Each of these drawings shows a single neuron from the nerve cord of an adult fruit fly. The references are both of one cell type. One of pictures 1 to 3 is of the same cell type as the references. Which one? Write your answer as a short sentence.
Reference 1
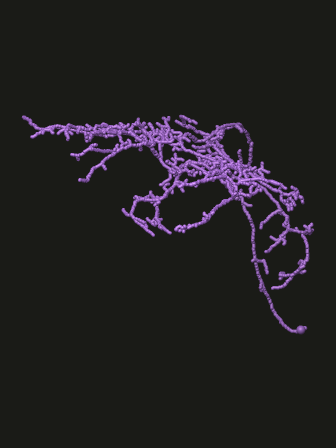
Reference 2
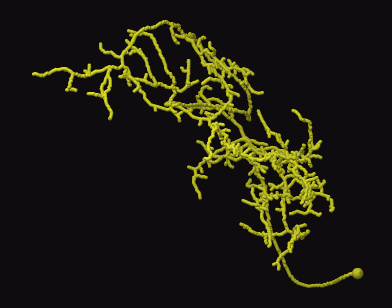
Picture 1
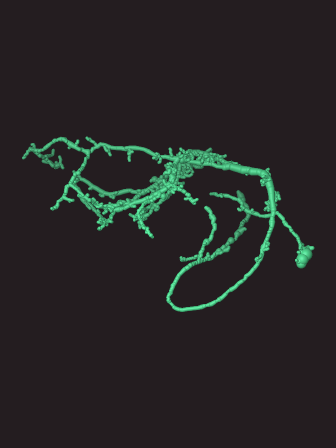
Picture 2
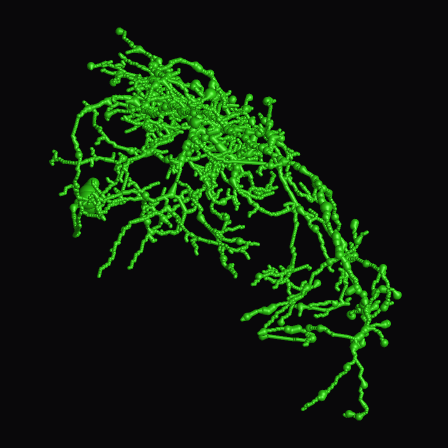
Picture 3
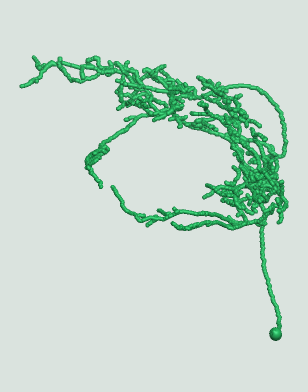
Picture 3 is of the same cell type.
